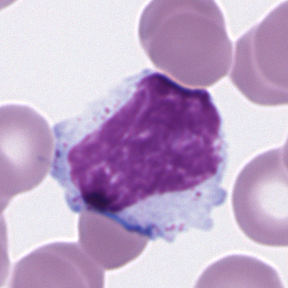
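Large granular lymphocyte, the central cell of a stained peripheral blood smear. Its nucleus reaches the cell edge at the upper right and shows no distinct nucleoli. The cytoplasm is pale grey-blue, with a few small pink-red granules scattered through it.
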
